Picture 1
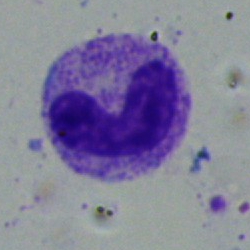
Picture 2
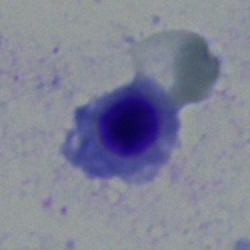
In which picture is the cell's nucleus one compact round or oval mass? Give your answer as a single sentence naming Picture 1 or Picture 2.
Picture 2 shows a cell whose nucleus forms a single compact round or oval shape.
